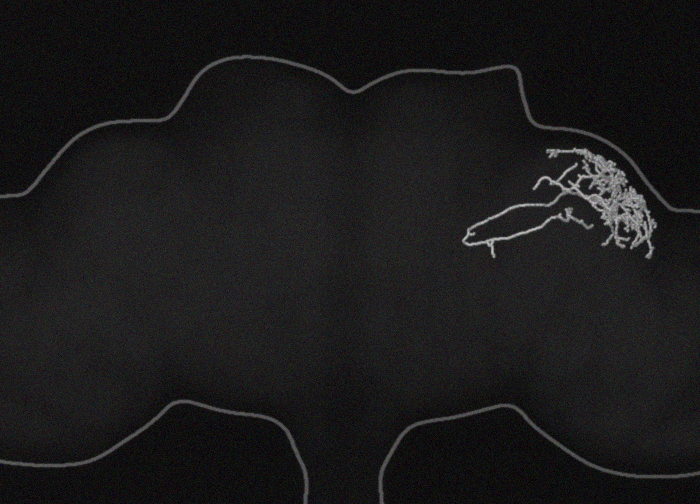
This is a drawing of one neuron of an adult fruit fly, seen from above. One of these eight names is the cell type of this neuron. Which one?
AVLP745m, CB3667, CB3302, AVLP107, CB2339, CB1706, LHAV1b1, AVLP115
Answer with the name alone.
AVLP115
